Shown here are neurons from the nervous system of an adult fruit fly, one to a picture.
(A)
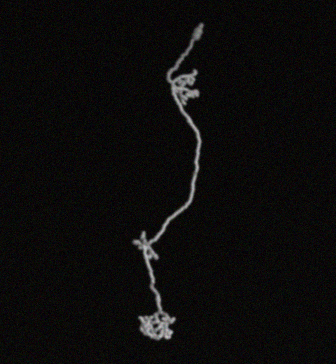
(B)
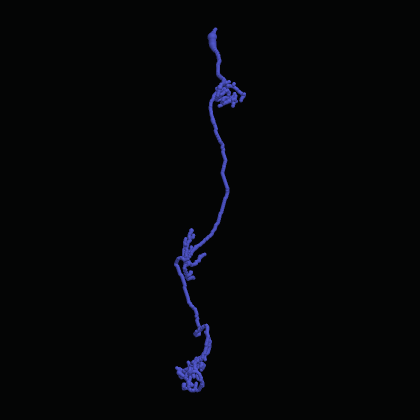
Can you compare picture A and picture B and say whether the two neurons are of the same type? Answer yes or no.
no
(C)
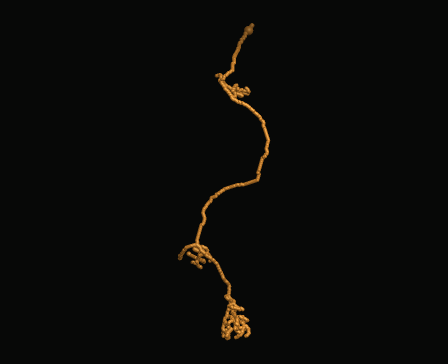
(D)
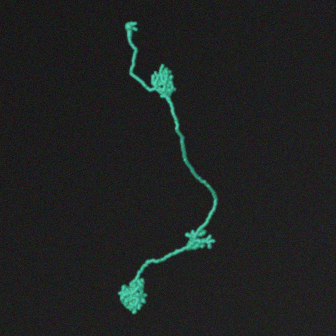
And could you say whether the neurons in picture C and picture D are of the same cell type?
no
